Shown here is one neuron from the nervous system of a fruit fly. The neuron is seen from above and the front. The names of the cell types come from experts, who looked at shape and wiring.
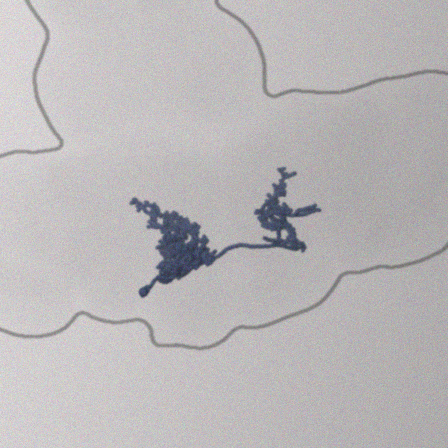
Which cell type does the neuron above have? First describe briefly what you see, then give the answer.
In this view it is wider than it is tall. This is a central-brain intrinsic neuron. It is of cell type LAL108.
